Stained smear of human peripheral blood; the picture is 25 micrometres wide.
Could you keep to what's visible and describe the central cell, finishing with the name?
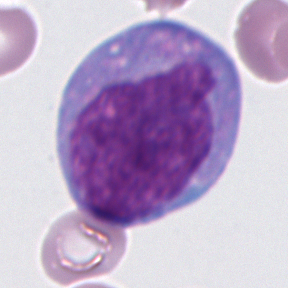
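A smooth oval outline bounds the cell, and its surface shows no projections or blebs. The nucleus lies toward the bottom of the cell and occupies about 60% of its area. At the top of the cell, a few fine pinkish granules lie in the cytoplasm. A red cell touches the lower left edge of the cell. It is an atypical promyelocyte.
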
